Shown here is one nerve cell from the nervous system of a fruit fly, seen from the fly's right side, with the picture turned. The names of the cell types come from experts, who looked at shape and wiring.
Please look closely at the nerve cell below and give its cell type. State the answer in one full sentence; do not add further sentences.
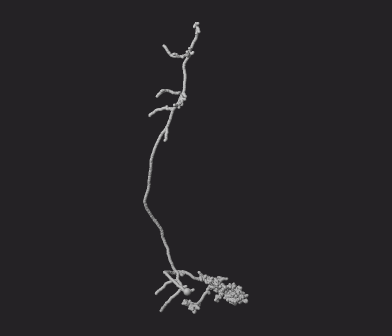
The cell type of this nerve cell is DNge043.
